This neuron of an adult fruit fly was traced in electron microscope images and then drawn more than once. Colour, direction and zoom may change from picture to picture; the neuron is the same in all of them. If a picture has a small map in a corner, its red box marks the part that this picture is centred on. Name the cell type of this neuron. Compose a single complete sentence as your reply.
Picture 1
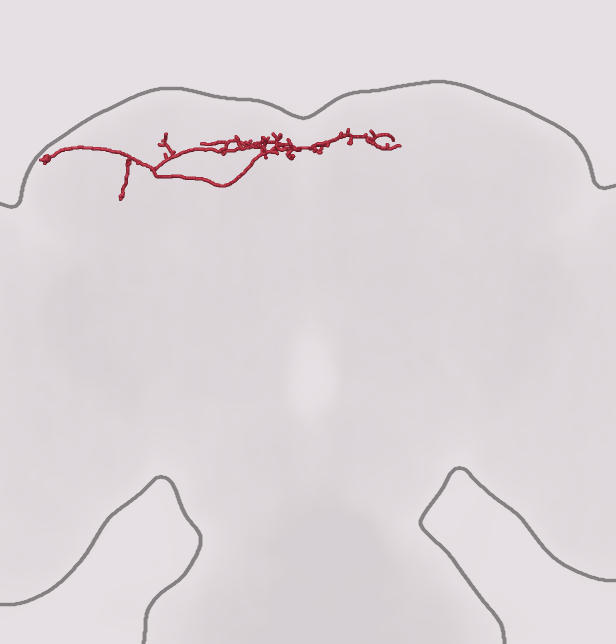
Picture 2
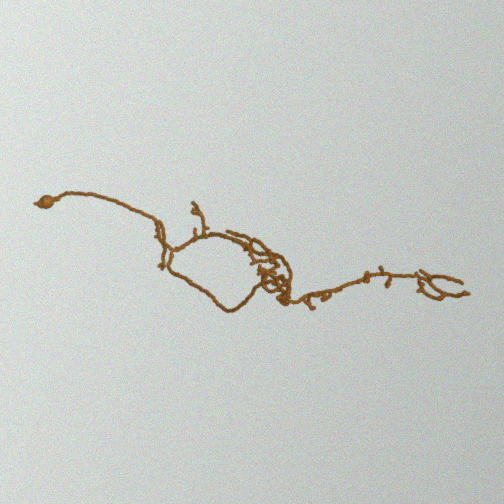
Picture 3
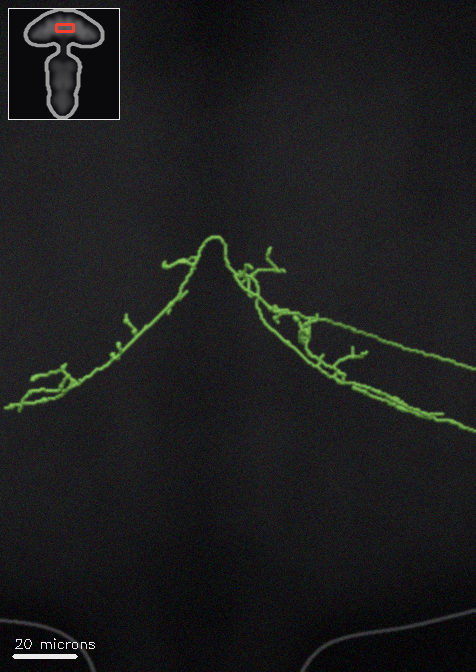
Belonging to the cell type SMP220 is this neuron.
